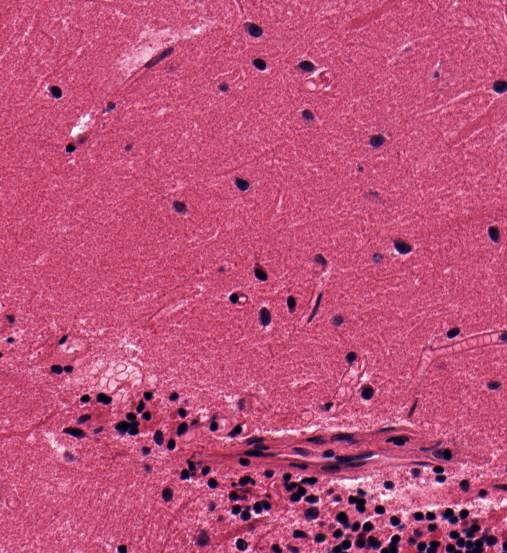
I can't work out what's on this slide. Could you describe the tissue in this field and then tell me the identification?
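Most of this field, the upper three quarters, is pink, finely fibrillar neuropil with only sparse nuclei scattered through it. Those nuclei are small, dark and round to oval, with little visible cytoplasm. Along the bottom edge runs a band of densely packed small, round, dark nuclei. You won't find epithelium or glands anywhere. This is cerebellum.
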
